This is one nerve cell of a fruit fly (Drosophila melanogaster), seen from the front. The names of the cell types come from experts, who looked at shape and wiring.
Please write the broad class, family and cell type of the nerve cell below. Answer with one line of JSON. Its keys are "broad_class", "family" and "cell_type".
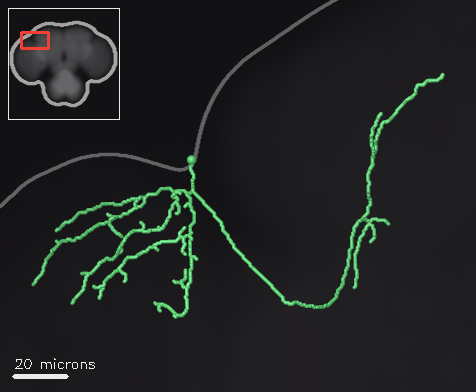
{"broad_class": "visual projection neuron", "family": "MeVP", "cell_type": "MeVP15"}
